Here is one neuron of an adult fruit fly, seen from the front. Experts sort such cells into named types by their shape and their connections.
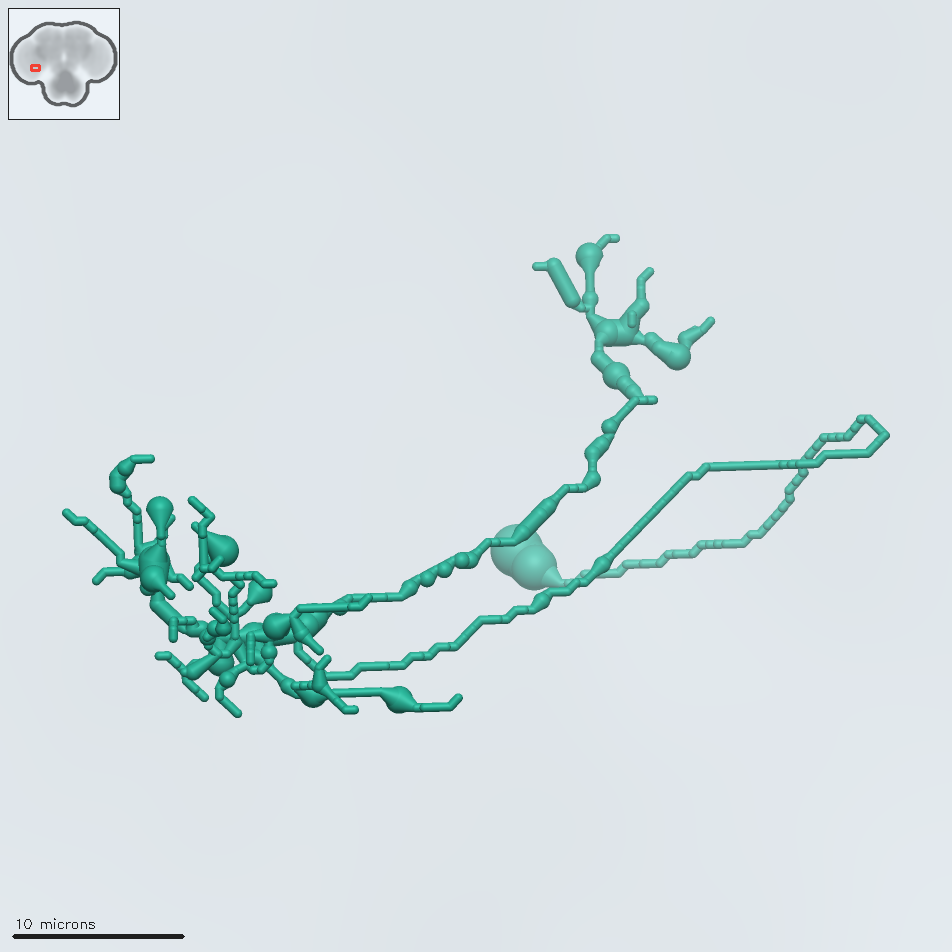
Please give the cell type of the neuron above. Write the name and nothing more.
T4b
